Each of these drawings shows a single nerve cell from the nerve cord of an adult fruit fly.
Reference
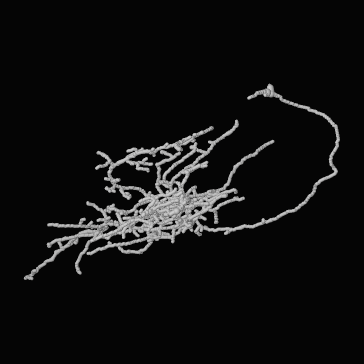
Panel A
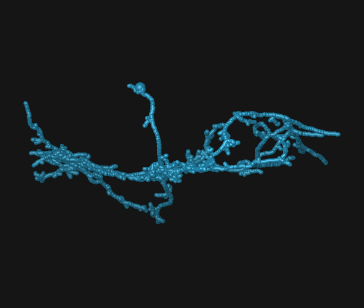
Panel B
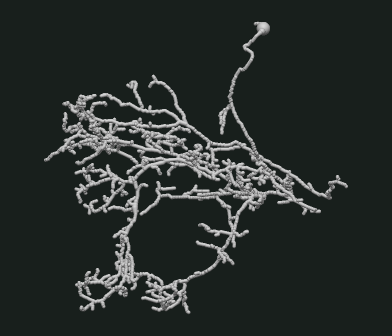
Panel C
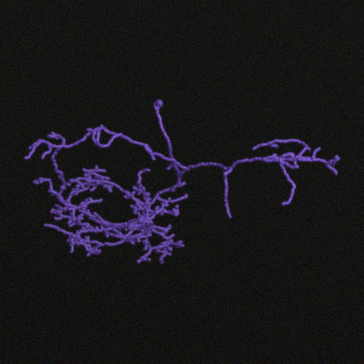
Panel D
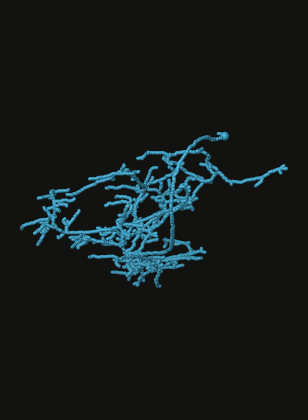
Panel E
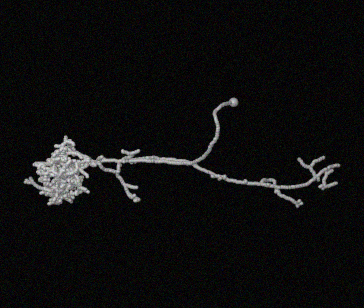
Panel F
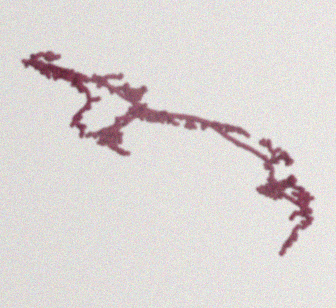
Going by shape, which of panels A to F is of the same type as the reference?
Panel D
